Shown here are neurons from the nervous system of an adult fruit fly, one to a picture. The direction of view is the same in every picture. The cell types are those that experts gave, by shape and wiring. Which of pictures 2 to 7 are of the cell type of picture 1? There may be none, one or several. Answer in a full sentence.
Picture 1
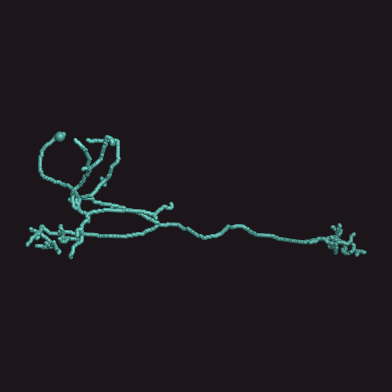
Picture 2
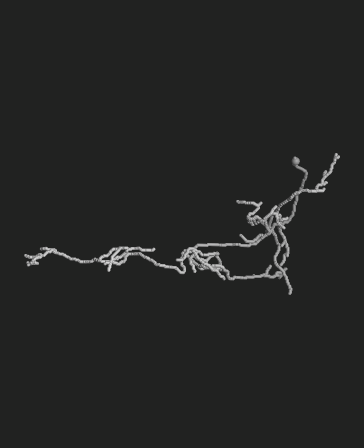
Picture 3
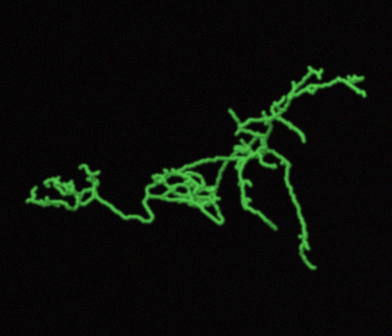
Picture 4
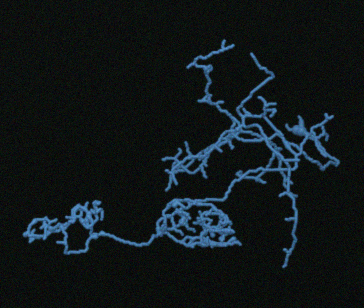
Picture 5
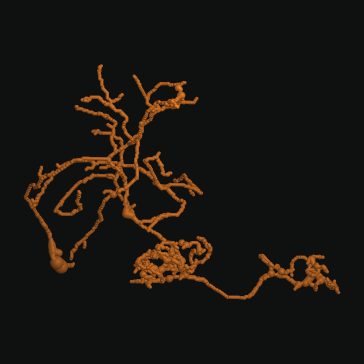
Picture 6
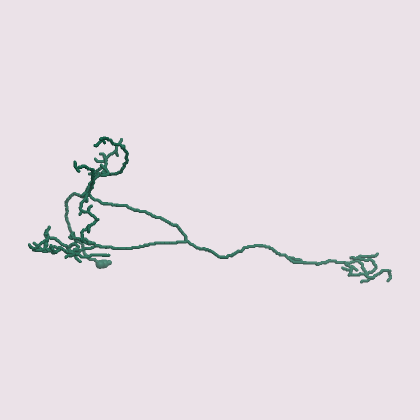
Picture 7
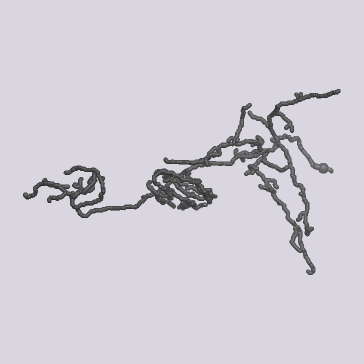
Picture 2 and picture 6 are of the same cell type.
